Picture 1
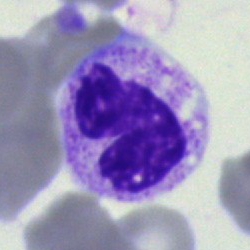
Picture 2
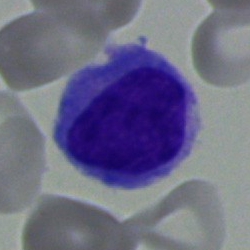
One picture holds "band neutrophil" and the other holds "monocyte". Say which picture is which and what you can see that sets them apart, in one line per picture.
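In picture 1 we see a band neutrophil: Fine pinkish-violet granules are scattered throughout the cytoplasm.
In picture 2 we see a monocyte: No granules are visible in the cytoplasm.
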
